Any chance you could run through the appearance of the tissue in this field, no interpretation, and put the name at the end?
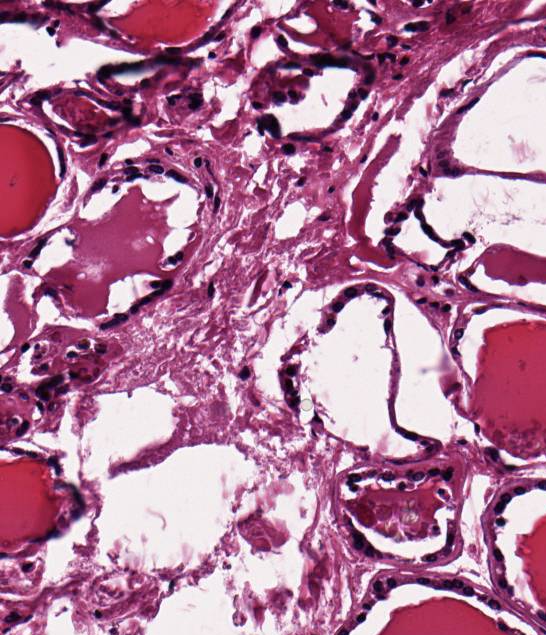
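Rounded follicles of varying size fill the field, parted by a central fibrous stroma band. Left and right edge follicles hold dense, homogeneous, deep pink colloid. Each has one layer of flattened to low cuboidal cells with small, dark, round to oval nuclei. This is thyroid.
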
